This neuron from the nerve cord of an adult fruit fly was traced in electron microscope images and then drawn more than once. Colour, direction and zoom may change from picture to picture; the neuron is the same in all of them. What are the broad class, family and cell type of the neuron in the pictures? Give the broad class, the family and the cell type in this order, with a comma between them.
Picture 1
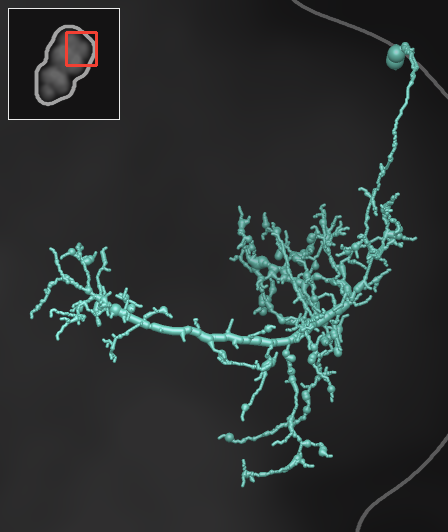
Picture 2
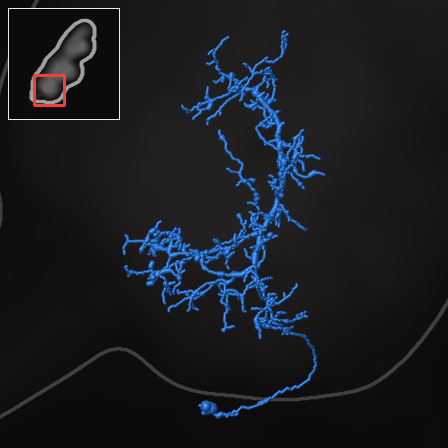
nerve-cord intrinsic neuron, hemilineage 13A, IN13A027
